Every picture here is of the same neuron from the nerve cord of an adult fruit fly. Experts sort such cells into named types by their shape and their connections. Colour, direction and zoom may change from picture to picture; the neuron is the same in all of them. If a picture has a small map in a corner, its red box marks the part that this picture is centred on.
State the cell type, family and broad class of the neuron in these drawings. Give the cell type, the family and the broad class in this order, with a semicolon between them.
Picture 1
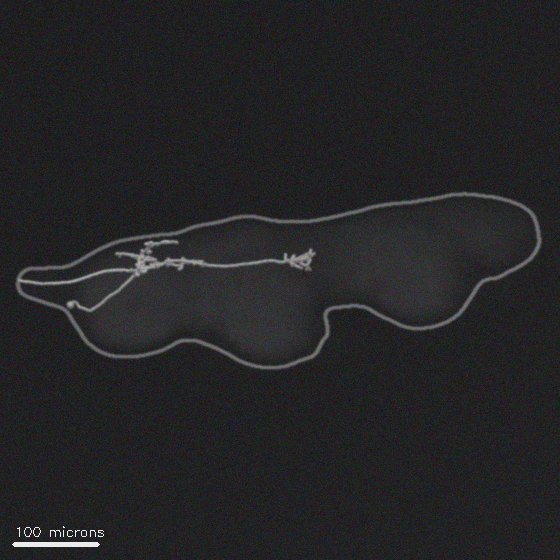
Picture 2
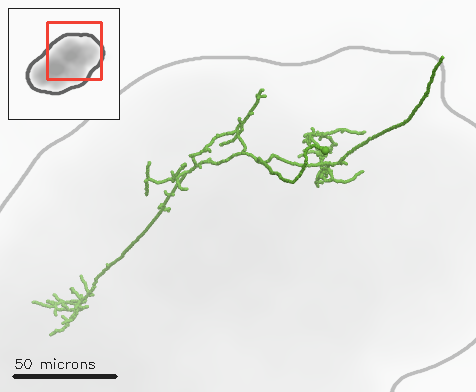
AN07B091; hemilineage 07B; ascending neuron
